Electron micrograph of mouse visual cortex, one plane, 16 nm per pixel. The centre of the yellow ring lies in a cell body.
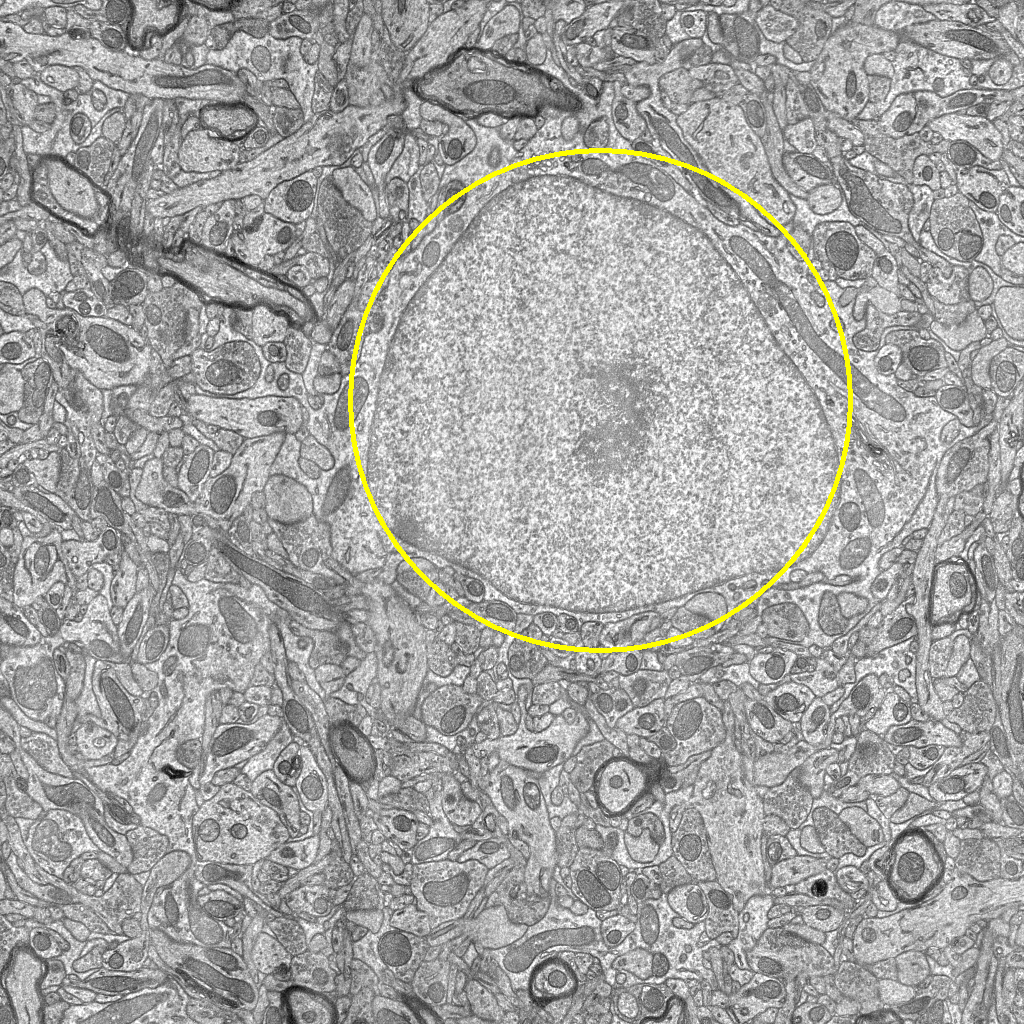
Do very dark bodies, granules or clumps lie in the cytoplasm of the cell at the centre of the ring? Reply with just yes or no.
No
